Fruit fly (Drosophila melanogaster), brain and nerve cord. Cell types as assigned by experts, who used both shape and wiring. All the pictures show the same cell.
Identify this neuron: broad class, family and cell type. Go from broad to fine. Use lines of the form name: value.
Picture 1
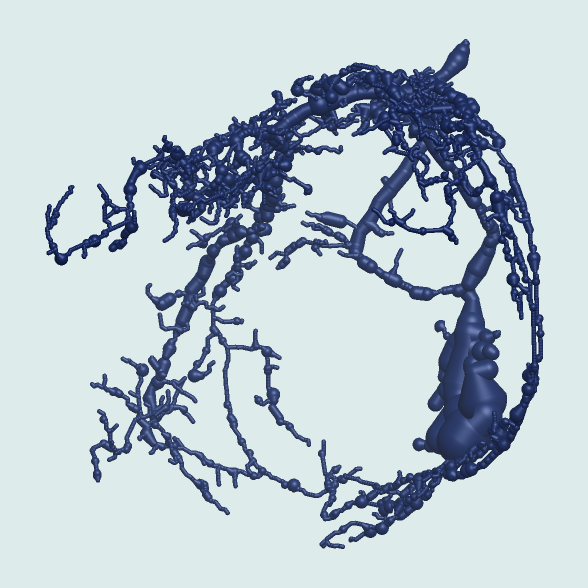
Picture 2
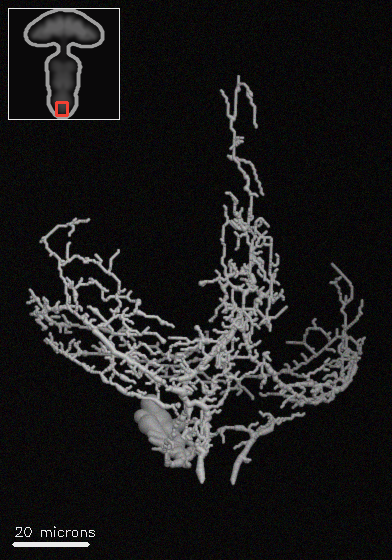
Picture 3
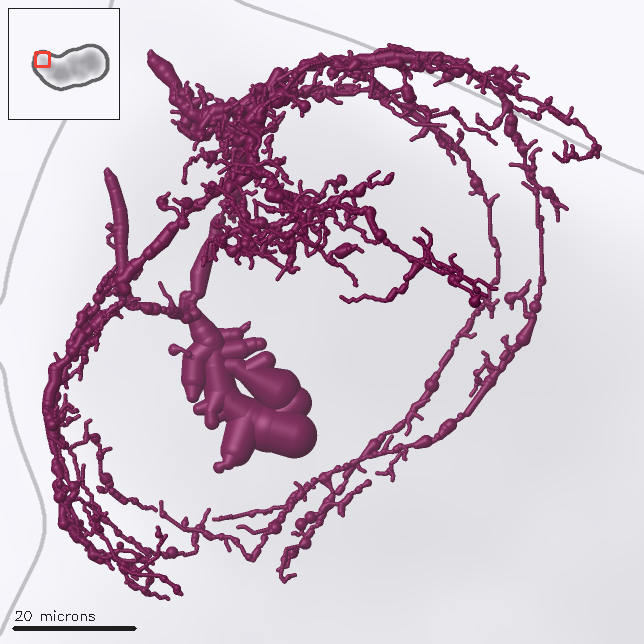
broad class: efferent neuron of the nerve cord
family: hemilineage 00B
cell type: EN00B010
